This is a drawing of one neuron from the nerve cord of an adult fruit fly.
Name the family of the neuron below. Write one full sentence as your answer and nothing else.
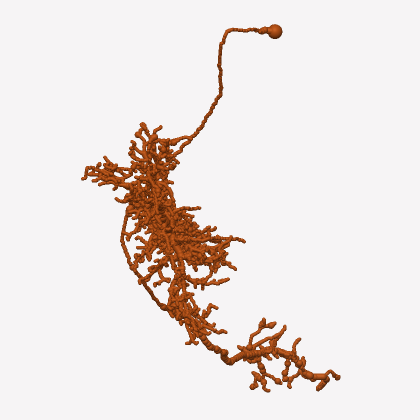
In family terms, the neuron is hemilineage 23B.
